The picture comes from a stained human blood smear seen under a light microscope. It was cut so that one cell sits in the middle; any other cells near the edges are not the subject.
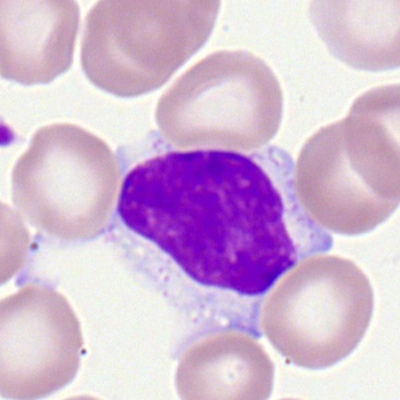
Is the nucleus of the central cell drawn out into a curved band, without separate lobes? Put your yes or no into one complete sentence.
No, rather than a horseshoe, C, U or S shape, the nucleus is a compact round or oval mass.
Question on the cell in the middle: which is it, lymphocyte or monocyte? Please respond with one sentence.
Answering briefly, the cell in the middle is a lymphocyte.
